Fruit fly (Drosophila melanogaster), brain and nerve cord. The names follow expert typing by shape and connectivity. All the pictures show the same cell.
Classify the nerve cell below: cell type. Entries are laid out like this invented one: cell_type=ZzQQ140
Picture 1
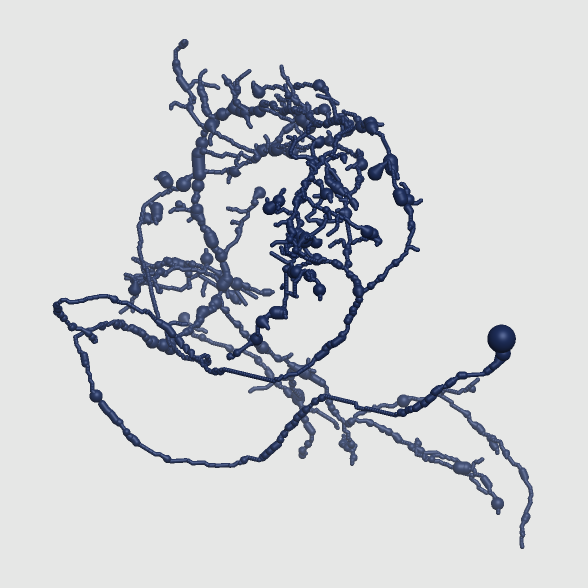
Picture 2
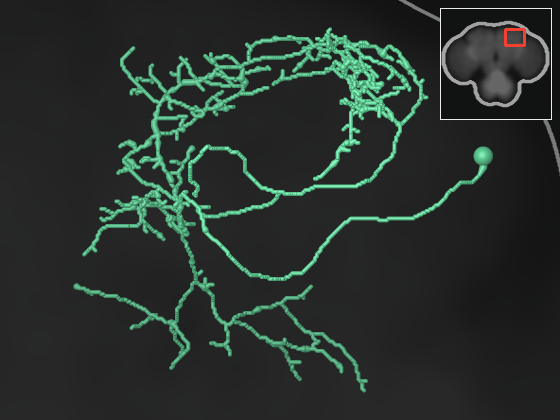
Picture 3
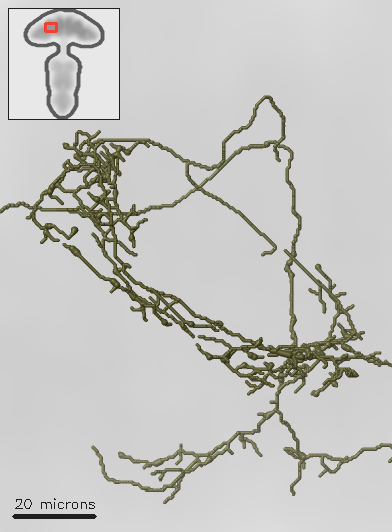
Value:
cell_type=SLP006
